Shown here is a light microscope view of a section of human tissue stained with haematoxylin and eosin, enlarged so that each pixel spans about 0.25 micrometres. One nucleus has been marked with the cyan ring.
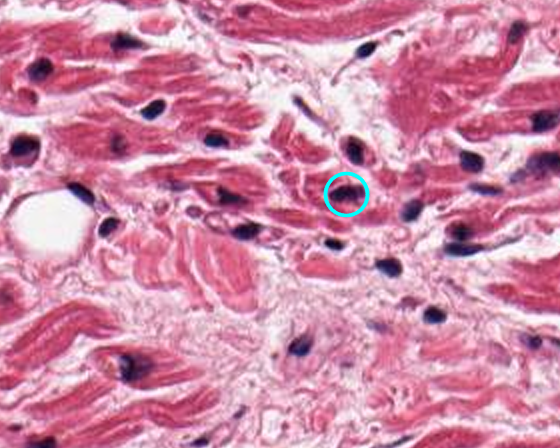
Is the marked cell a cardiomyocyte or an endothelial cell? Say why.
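The marked nucleus belongs to a cardiomyocyte. The nucleus lies within pink cytoplasm, with pink fibre segments directly above and below it. The cytoplasm is bright pink and appears as short, separate blocks rather than one long continuous fibre. The cell lies among loosely spaced fibre pieces separated by pale, wispy, open tissue.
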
